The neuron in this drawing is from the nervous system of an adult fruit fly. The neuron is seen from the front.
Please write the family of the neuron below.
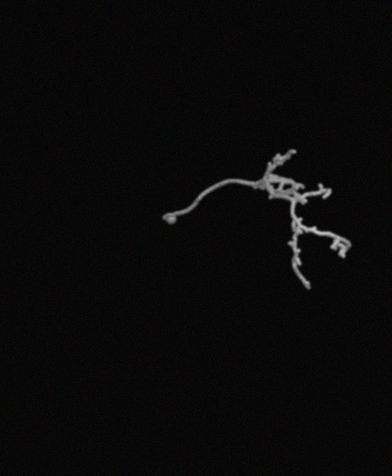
hemilineage DM6_posterior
